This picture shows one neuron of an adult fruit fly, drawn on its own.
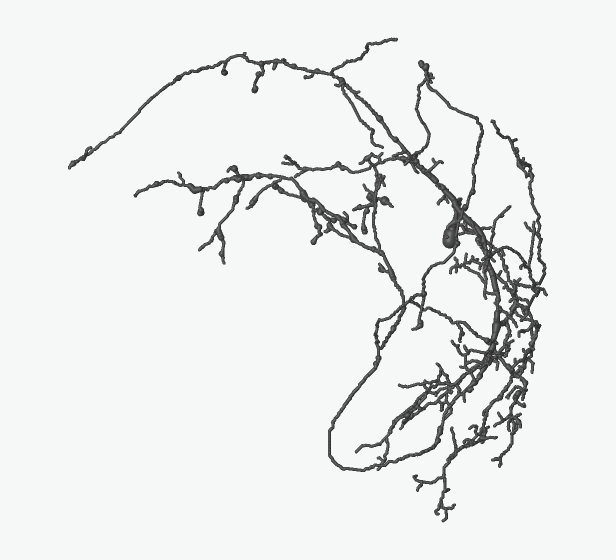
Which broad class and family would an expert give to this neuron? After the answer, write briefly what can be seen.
This is a nerve-cord intrinsic neuron. Its family is hemilineage 17A. The cell body can be seen on the right of the picture. In this view it is about as wide as it is tall.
